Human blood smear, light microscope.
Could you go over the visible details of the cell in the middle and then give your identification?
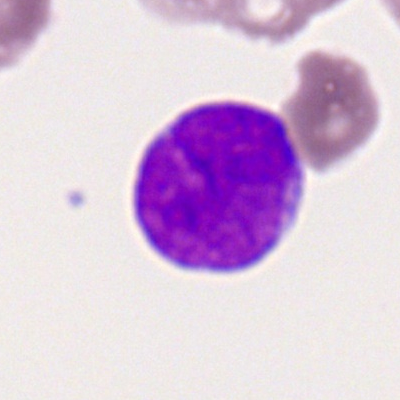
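Round and smooth in outline, the cell shows no surface projections. Cytoplasm is scant, forming at most a very thin rim at the edge. No granules can be seen anywhere in the cell. It is a myeloblast.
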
